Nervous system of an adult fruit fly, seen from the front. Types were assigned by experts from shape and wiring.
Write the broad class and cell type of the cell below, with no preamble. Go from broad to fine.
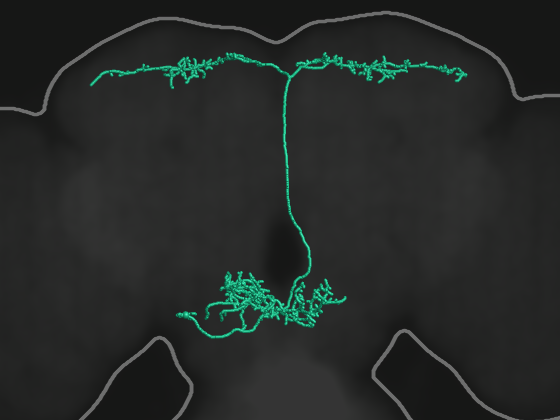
central-brain intrinsic neuron; PRW072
